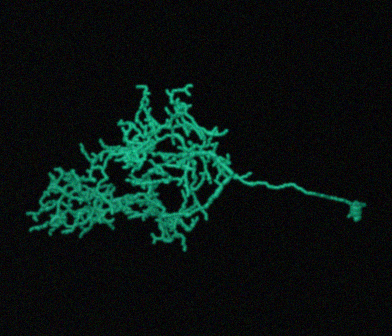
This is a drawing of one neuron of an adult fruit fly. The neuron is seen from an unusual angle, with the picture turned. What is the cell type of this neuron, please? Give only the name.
LHAV2o1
